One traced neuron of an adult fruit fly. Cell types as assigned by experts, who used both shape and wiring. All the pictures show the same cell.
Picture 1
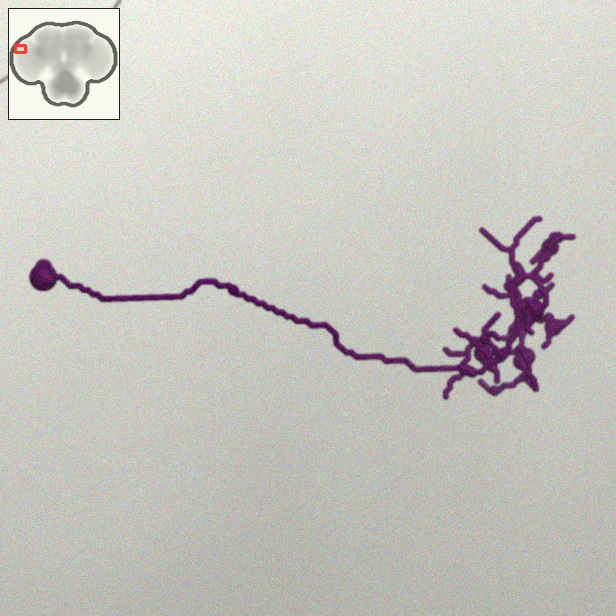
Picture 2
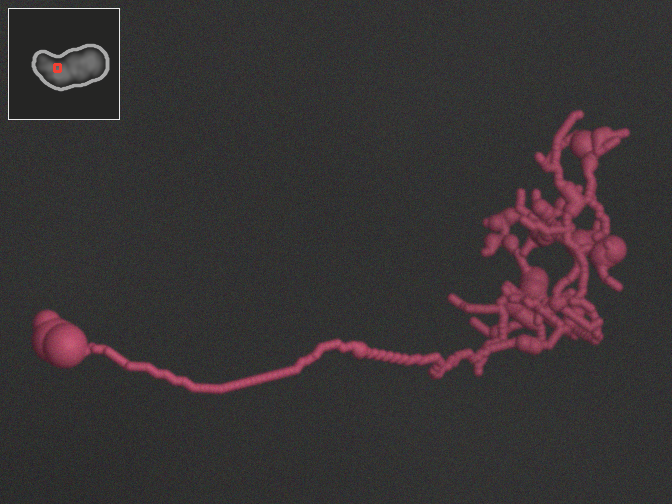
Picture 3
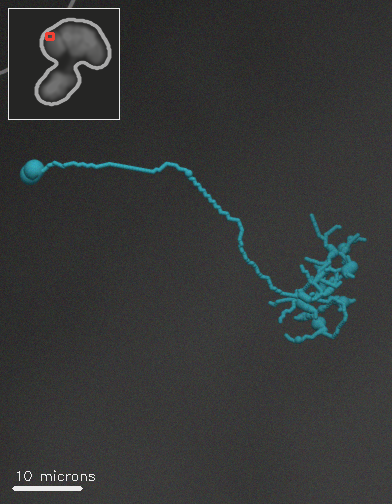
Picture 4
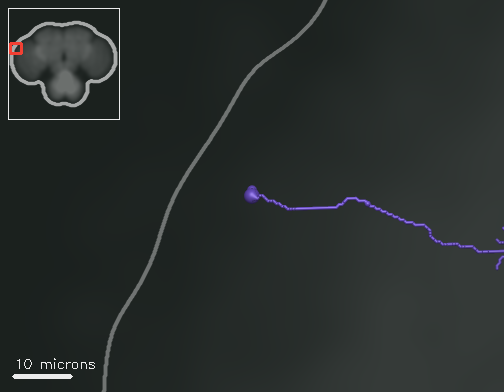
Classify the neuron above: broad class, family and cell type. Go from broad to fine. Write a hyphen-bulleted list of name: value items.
- broad class: optic-lobe intrinsic neuron
- family: Cm
- cell type: Cm4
